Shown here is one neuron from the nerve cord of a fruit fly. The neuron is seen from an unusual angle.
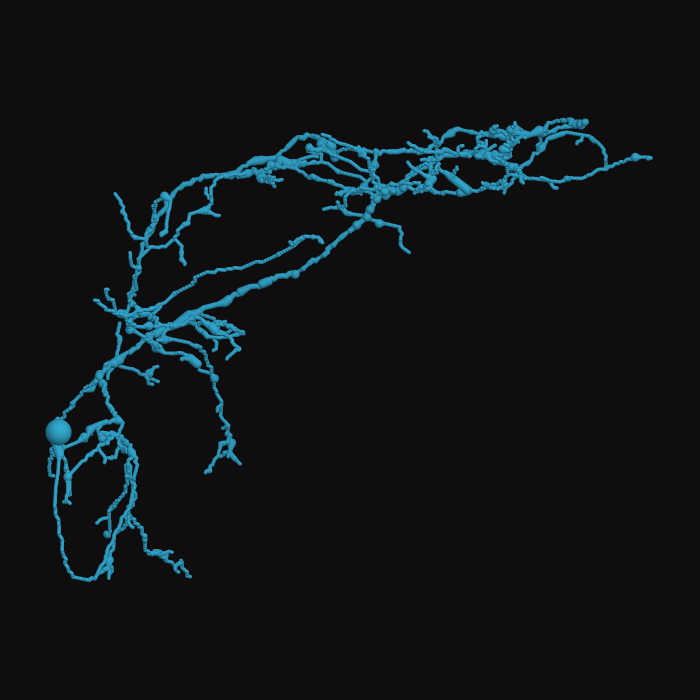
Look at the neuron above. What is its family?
hemilineage 08A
